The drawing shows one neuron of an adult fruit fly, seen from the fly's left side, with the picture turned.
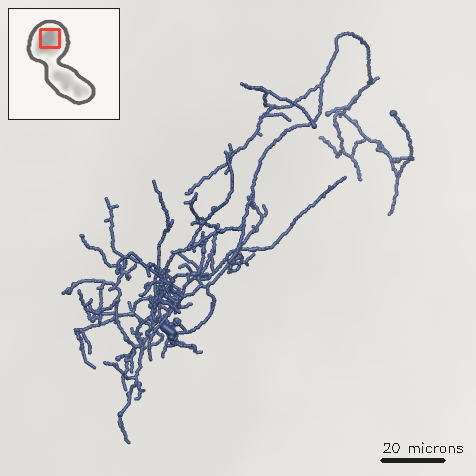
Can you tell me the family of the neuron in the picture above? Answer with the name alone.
hemilineage VLPl&p2_lateral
